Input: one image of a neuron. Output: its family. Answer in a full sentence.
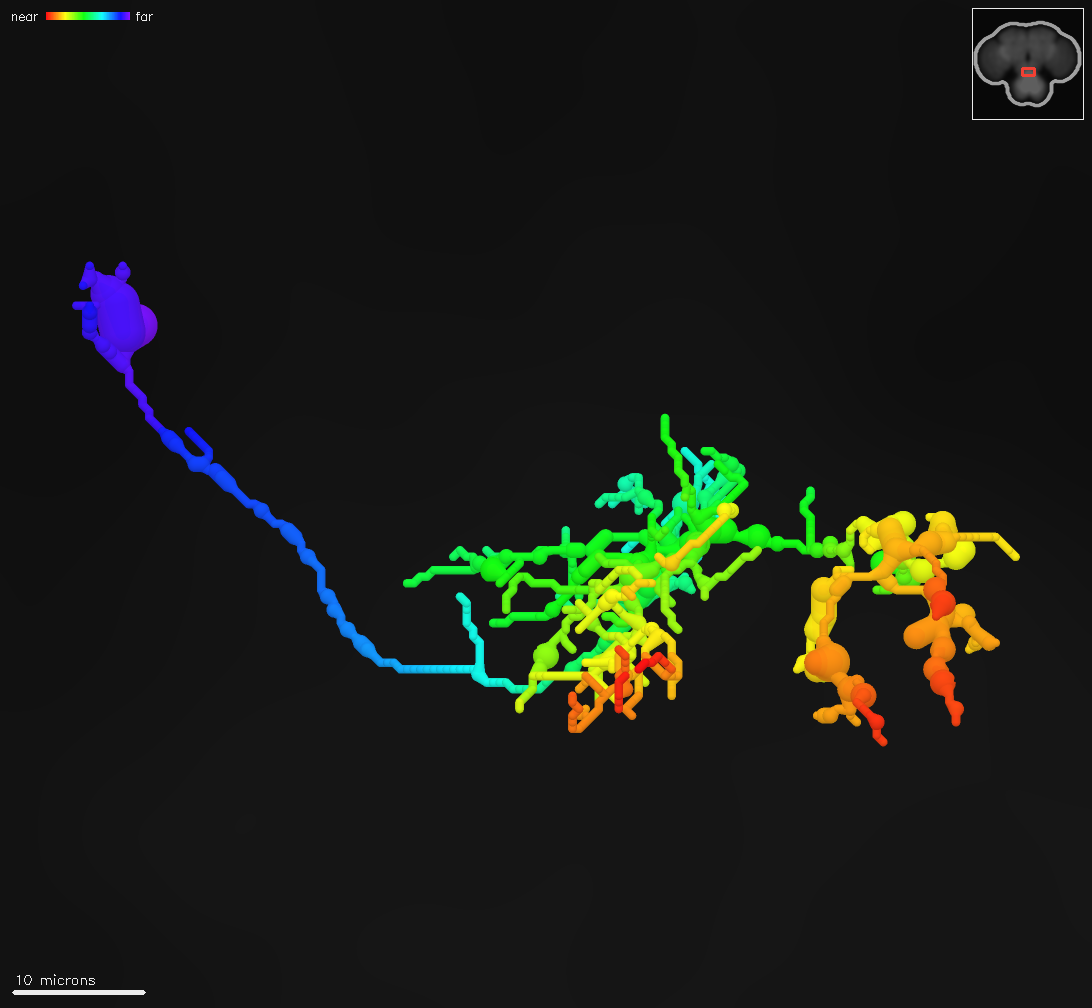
The family is hemilineage 06A.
